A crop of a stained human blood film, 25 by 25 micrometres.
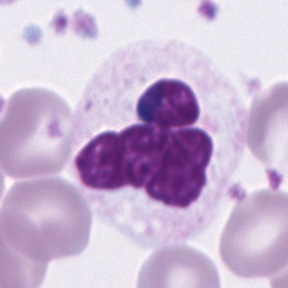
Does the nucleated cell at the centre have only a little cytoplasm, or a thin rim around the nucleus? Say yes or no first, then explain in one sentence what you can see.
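No. The cytoplasm is abundant and very pale pink.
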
